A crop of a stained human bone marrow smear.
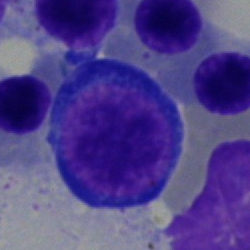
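Proerythroblast in a stained bone marrow smear. The nucleus fills most of the cell, and its chromatin is fine and evenly spread. A narrow rim of deep blue cytoplasm runs all around the nucleus.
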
